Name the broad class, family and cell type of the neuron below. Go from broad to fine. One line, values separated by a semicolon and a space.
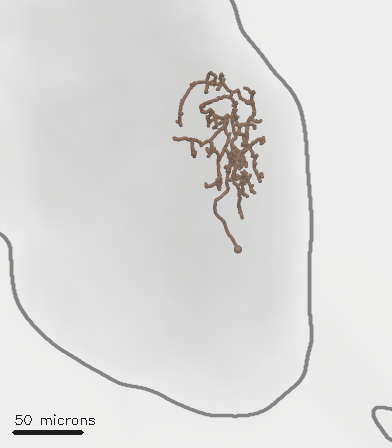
optic-lobe intrinsic neuron; Li; Li18a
